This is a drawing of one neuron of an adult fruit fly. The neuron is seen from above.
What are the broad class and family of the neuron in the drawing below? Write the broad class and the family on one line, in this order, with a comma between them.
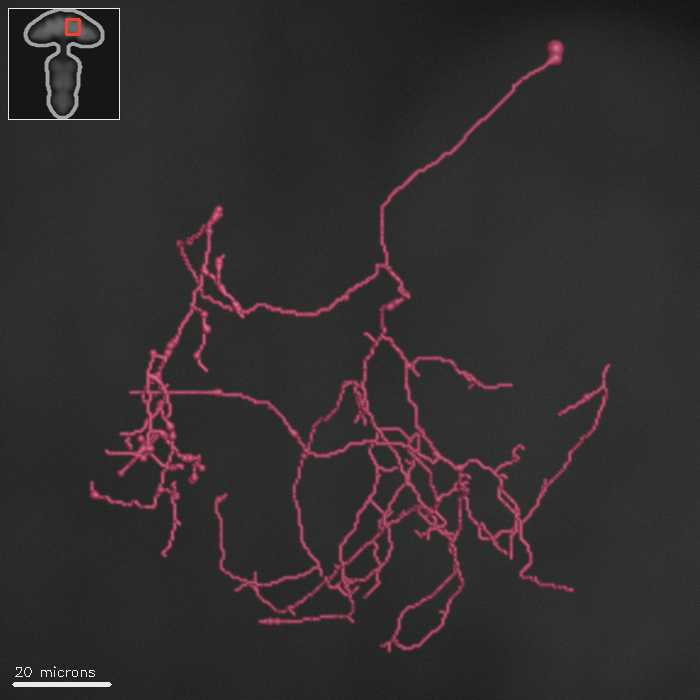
central-brain intrinsic neuron, hemilineage LALa1_anterior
